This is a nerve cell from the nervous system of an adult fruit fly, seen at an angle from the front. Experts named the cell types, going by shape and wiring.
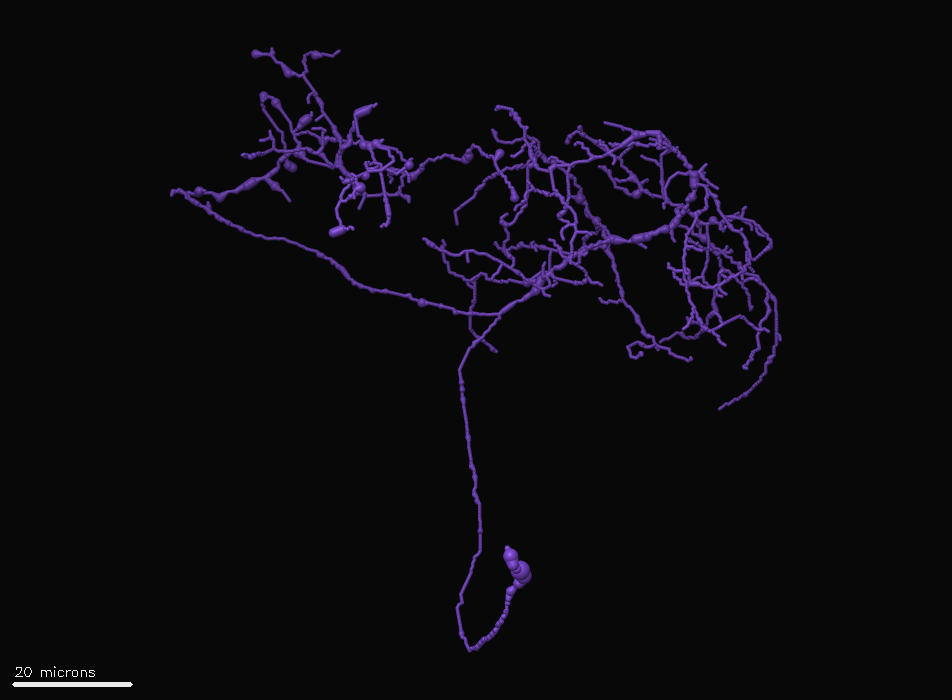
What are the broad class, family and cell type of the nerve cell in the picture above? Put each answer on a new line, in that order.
central-brain intrinsic neuron
hemilineage LHa1
LHAV6b3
